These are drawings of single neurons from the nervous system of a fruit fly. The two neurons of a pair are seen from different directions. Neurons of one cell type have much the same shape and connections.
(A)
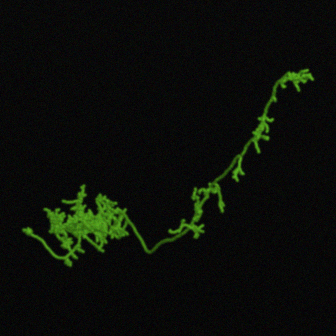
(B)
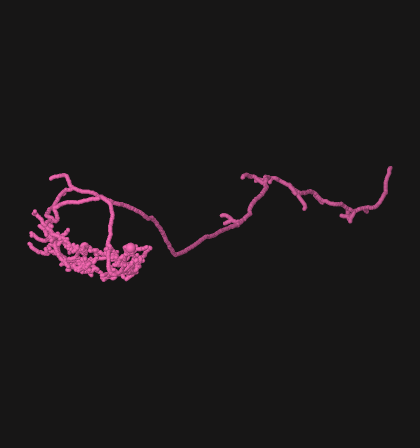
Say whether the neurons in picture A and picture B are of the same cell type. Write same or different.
different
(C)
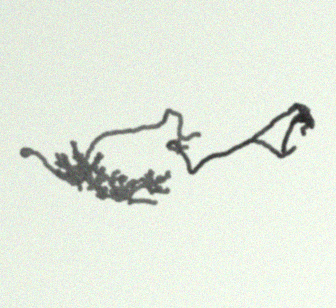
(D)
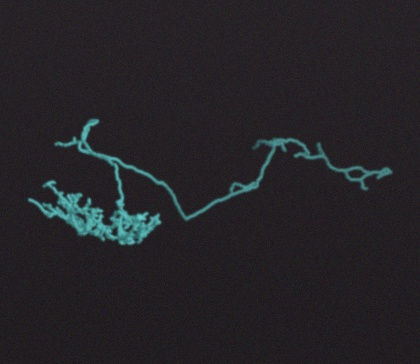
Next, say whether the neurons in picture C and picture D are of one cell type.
same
